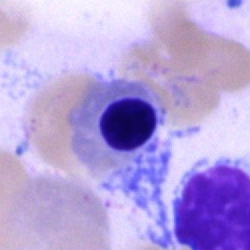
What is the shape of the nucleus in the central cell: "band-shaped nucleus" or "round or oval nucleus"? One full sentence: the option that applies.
The nucleus takes the form of one compact round or oval mass.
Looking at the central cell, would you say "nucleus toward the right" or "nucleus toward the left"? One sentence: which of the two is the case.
It is to the left of the nucleus that most cytoplasm is found.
